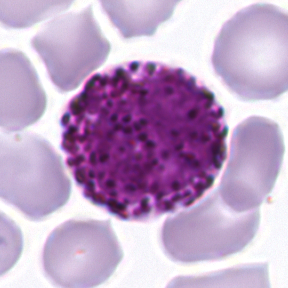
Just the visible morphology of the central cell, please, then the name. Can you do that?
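The cell has a round, smooth outline. Granules are scattered over the entire cell, its centre included. The nucleus lies largely hidden beneath the granules, and its shape cannot be traced. No clear vacuoles are present. The cell is a basophil.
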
